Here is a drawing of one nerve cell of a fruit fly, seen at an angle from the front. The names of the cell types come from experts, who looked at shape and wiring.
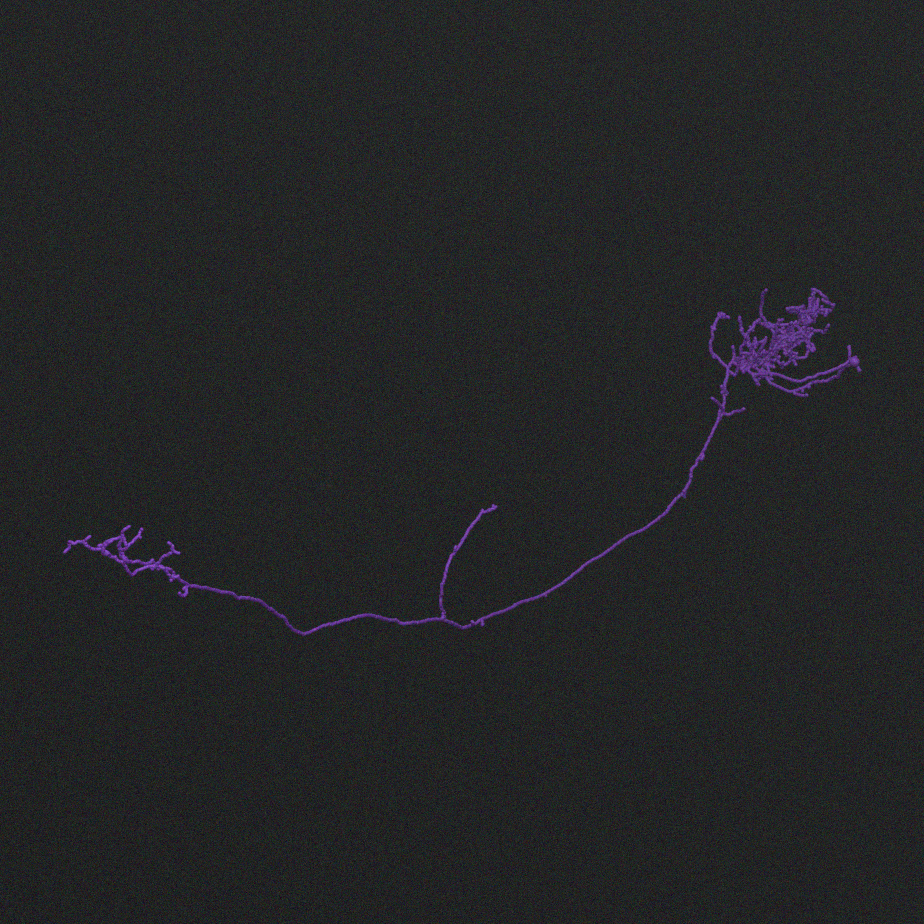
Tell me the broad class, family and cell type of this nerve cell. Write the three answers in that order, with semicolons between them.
ascending neuron; hemilineage 09B; AN09B037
